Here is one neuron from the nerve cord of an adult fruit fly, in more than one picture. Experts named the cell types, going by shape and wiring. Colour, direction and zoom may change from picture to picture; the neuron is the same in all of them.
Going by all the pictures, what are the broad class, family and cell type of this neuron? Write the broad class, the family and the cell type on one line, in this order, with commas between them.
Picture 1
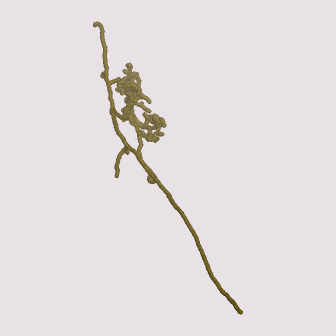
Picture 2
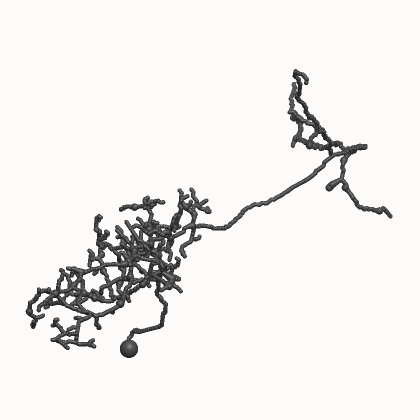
ascending neuron, hemilineage 10B, AN10B039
